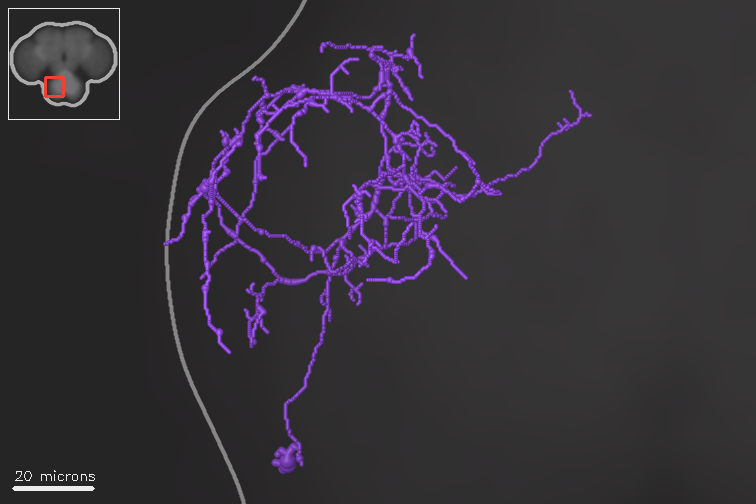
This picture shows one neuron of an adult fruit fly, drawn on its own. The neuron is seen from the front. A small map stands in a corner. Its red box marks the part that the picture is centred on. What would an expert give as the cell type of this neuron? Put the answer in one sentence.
The cell type is IN04B015.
